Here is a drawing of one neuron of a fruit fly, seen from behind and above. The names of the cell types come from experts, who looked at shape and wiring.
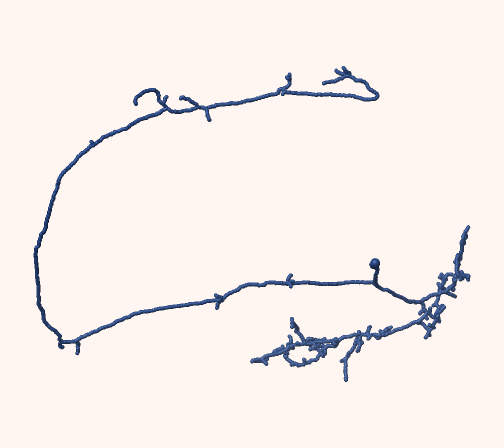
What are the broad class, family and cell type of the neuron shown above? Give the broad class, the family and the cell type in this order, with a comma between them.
central-brain intrinsic neuron, hemilineage DM4_ventral, WED143_c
